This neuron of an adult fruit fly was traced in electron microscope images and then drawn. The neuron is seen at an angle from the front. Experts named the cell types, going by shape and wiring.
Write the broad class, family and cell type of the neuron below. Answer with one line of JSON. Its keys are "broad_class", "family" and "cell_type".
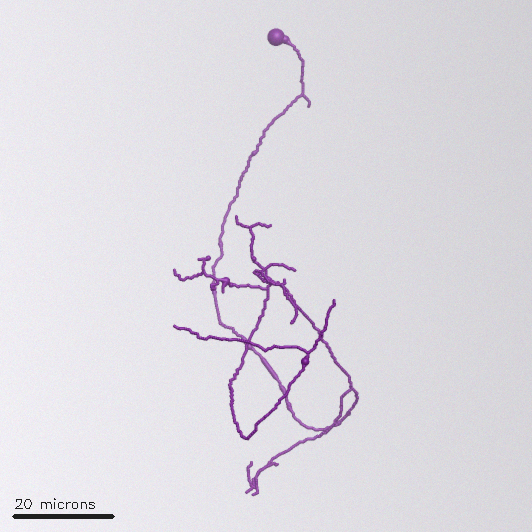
{"broad_class": "central-brain intrinsic neuron", "family": "FS", "cell_type": "FS3"}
